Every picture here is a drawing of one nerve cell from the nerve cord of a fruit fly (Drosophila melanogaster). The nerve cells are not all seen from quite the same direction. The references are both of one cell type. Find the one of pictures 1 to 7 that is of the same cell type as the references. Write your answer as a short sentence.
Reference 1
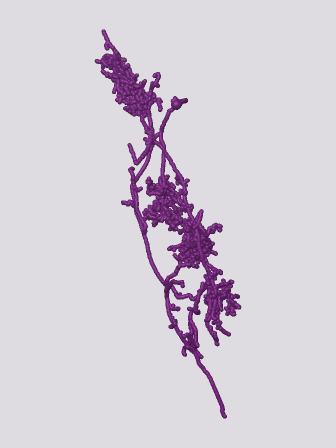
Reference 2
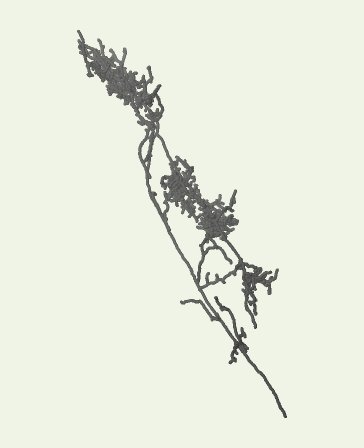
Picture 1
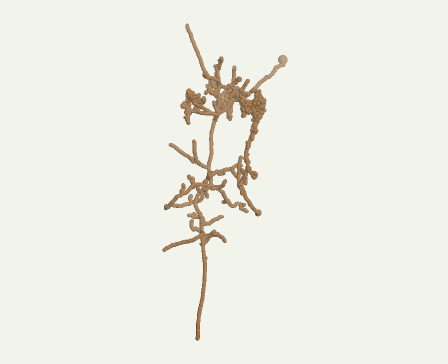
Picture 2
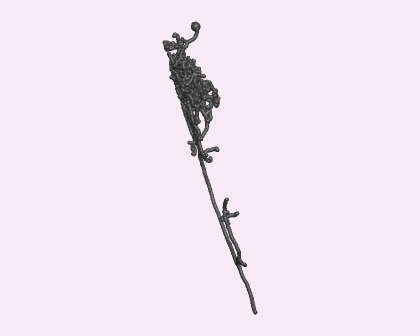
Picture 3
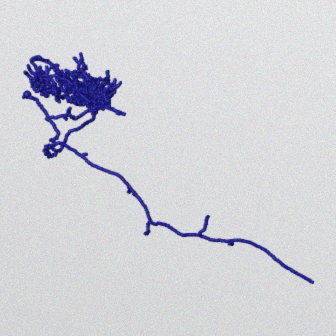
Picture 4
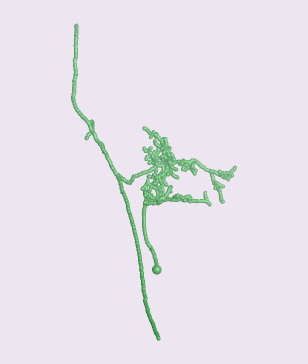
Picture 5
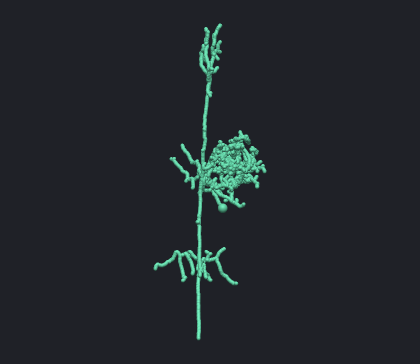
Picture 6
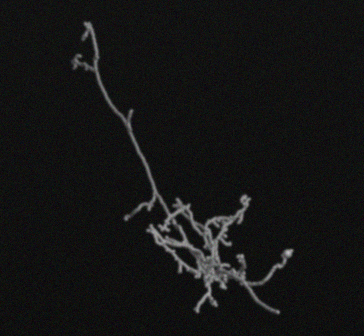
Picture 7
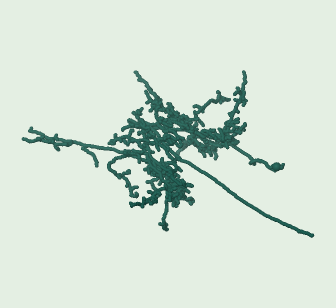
Picture 2 shows a nerve cell of the same cell type.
